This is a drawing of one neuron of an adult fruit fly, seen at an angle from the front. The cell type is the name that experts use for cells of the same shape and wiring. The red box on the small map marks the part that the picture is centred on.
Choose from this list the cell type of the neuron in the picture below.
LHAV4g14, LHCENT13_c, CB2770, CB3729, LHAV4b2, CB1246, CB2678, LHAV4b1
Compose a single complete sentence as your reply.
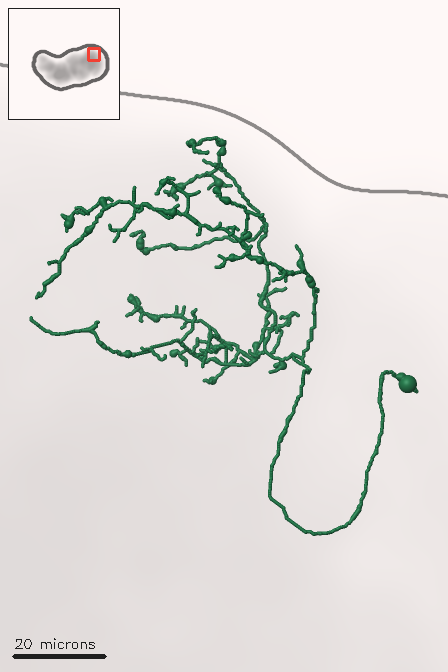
A cell of type CB2770 is what this neuron is.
